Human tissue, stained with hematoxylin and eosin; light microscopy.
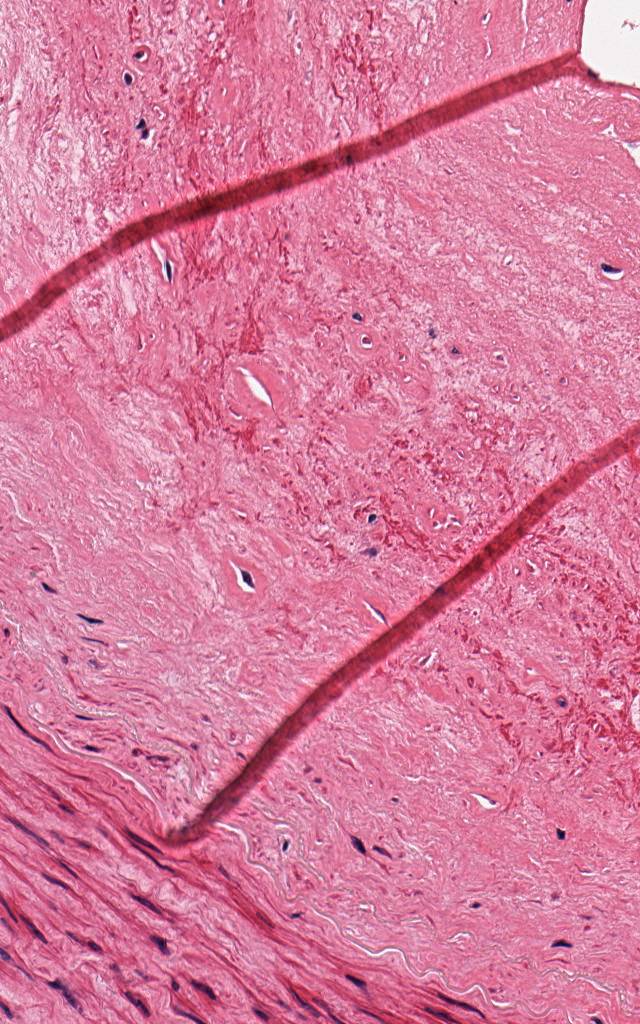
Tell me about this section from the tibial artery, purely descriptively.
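Notice first that almost the whole field is pink fibrous matrix, with only a few nuclei scattered through it. In the central matrix you can find small, empty, slit-like spaces dotted about. Now search the field for epithelium: there is none anywhere. Nor will you find any fat cells.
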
